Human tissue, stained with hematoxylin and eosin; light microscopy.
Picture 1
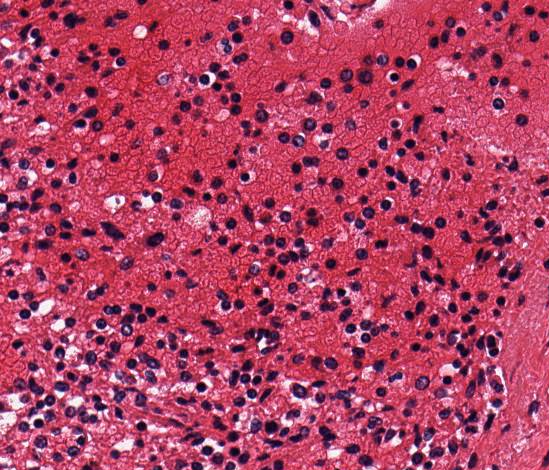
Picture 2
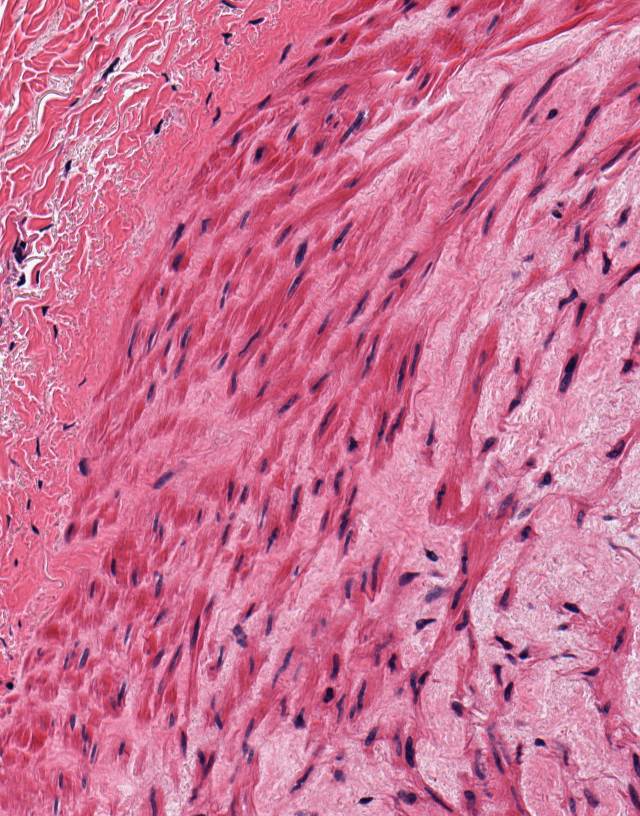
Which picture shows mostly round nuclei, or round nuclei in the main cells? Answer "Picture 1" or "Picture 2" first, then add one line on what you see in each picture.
Picture 1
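In picture 1: Most nuclei are small, round and darkly stained.
In picture 2: The spindle cells have elongated, cigar-shaped nuclei with blunt ends.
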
